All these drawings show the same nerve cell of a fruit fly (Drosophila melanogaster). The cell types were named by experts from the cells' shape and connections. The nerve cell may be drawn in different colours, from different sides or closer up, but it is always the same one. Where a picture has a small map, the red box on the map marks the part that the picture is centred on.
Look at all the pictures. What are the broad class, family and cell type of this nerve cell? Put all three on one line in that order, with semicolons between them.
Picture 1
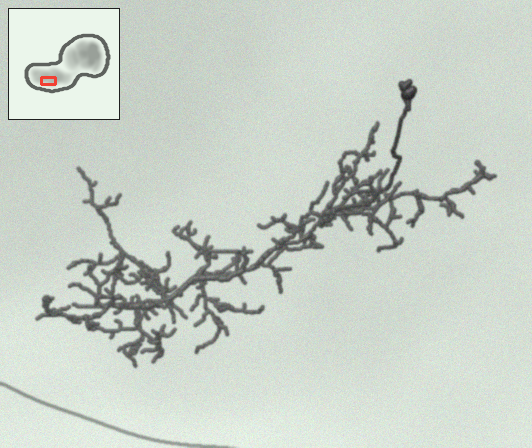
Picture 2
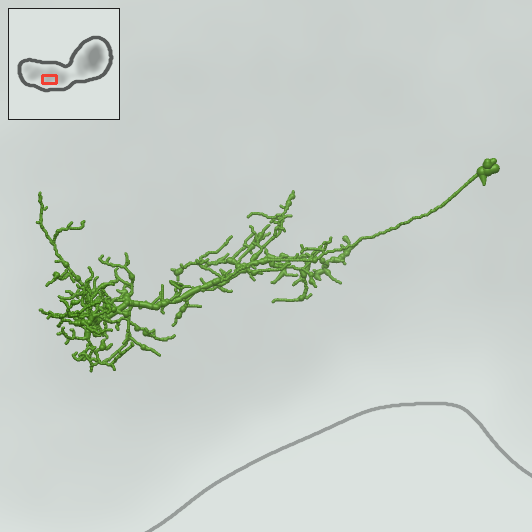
nerve-cord intrinsic neuron; hemilineage 09A; IN09A027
